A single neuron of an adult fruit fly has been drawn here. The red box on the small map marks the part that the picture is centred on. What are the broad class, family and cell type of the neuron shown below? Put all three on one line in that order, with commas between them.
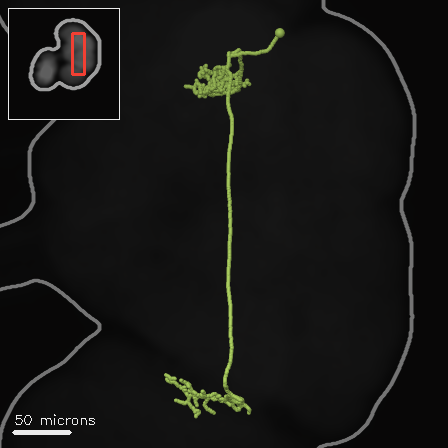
optic-lobe intrinsic neuron, hemilineage VPNp1_lateral, LC14b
